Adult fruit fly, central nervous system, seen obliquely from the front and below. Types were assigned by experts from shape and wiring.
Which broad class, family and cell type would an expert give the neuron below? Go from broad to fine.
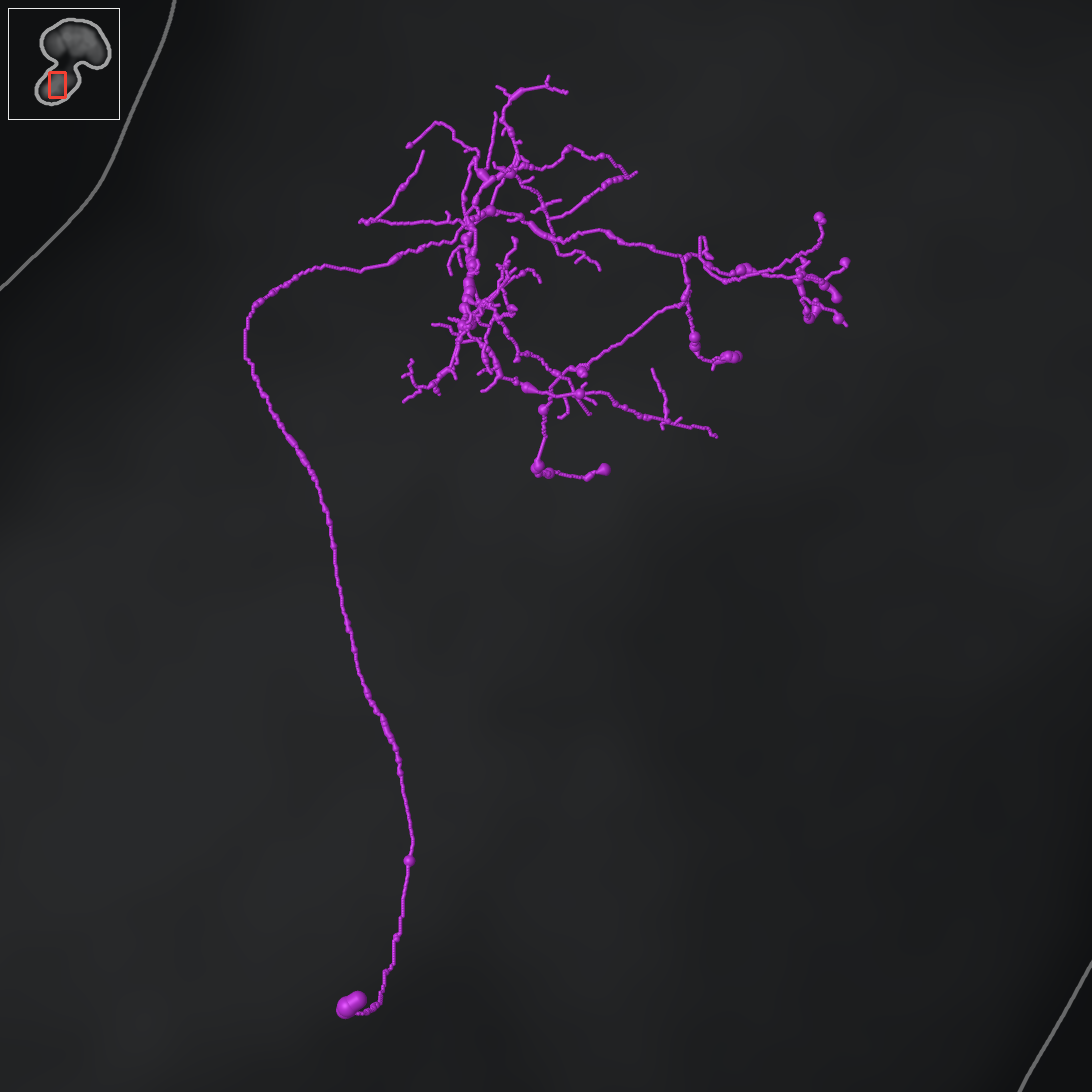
nerve-cord intrinsic neuron; hemilineage 06A; IN06A087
